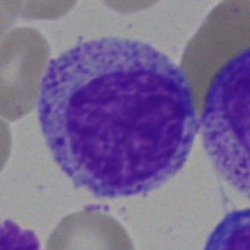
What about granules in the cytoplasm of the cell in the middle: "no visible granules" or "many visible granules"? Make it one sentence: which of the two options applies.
Many granules are visible within its cytoplasm.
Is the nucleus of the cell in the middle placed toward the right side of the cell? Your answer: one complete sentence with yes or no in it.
Yes, this cell carries its nucleus toward the right side.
